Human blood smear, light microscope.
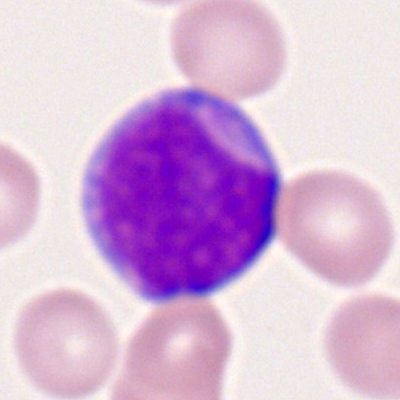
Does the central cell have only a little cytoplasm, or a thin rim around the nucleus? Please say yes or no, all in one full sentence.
Yes, the cell has scant cytoplasm, no more than a thin rim.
